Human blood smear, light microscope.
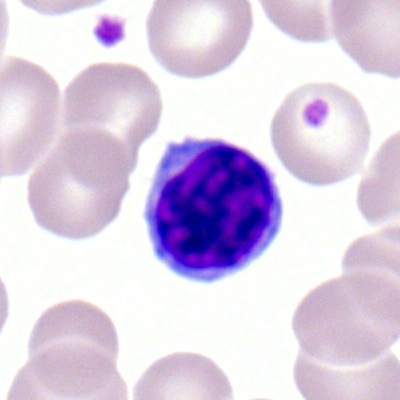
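Lymphocyte in the middle of this stained blood smear. I look for nucleoli and find no distinct ones in the nucleus. Around it the cytoplasm makes only a thin rim, pale blue in colour. Nor can I see any granules in that cytoplasm.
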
